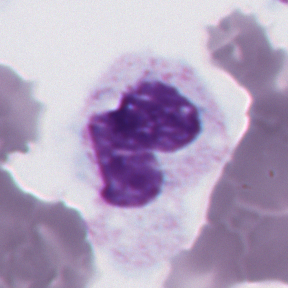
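Segmented neutrophil, its nucleus divided into two lobes, a larger upper and a smaller lower one, with dense, coarsely clumped chromatin staining dark purple. The very pale, almost colourless cytoplasm is sprinkled with fine pinkish granules.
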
